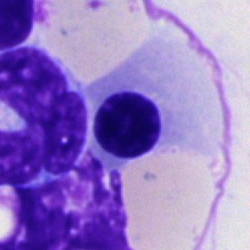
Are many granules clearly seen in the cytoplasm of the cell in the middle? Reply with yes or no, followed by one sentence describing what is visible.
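No. The cytoplasm shows no granules.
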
